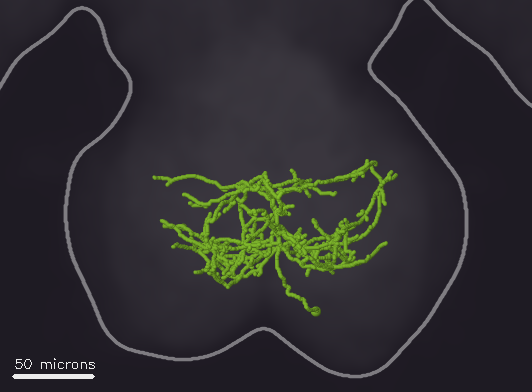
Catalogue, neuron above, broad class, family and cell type: nerve-cord intrinsic neuron; hemilineage 00A; IN00A038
